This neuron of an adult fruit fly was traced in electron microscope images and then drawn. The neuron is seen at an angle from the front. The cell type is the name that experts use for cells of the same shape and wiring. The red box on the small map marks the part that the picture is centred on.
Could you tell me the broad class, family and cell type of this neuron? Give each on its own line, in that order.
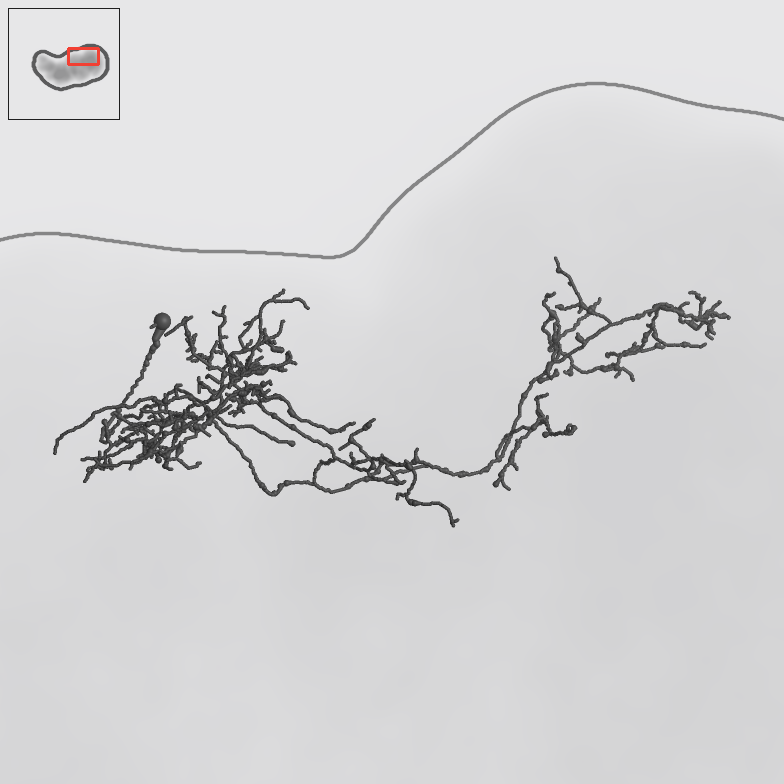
central-brain intrinsic neuron
hemilineage SIPp1
SIP066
